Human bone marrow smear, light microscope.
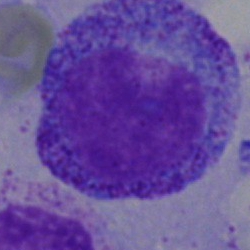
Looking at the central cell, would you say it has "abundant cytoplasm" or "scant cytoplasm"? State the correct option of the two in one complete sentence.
Most of this cell is taken up by its nucleus.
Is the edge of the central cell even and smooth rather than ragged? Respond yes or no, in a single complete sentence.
No, what this cell has is a rough outline, not a smooth one.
